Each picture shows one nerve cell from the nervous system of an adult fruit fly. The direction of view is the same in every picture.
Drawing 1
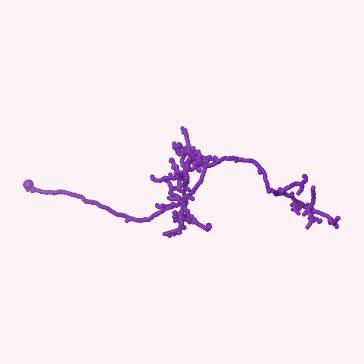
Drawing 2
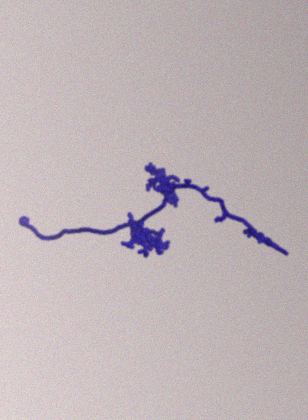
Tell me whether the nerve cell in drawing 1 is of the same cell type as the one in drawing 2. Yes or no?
yes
